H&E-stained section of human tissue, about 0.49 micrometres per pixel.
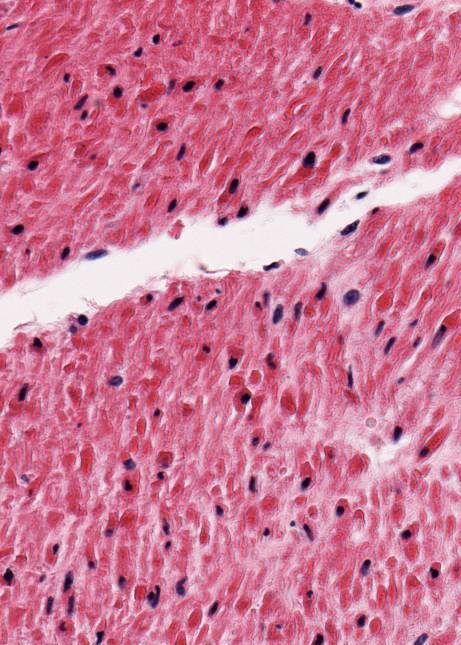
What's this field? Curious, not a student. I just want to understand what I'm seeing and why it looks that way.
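Smooth muscle occupies the whole field as densely packed, elongated pink cells with no glands or other units among them. Their cytoplasm stains deep pink to red, and their small, dark blue-purple, oval to elongated nuclei lie singly and scattered.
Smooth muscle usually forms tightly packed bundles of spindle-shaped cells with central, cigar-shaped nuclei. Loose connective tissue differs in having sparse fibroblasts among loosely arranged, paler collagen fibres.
No epithelium lines the cleft or any other surface.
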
